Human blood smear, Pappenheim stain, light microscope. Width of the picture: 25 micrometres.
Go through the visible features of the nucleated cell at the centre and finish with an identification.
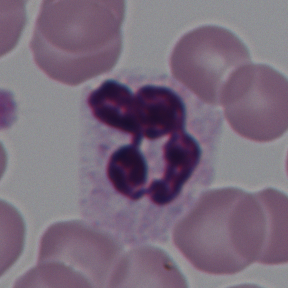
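Thin dark strands join the lobes to one another, and the lobes form a ring around a small pale central space. The chromatin is dark purple and densely clumped, and no nucleolus is visible in any lobe. The cell is a segmented neutrophil.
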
